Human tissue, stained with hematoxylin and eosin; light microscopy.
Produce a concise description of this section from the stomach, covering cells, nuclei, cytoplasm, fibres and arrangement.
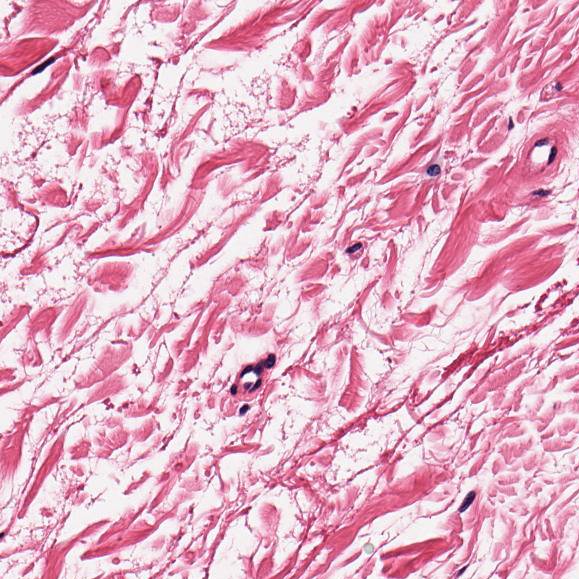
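Look first at the collagen bundles: most run diagonally, from lower left to upper right. They are pink and wavy, and you'll see they vary in thickness. Nuclei are sparse, lying singly; each is small, dark and oval to elongated. Notice, too, that there is no epithelium and no gland anywhere in the field.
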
